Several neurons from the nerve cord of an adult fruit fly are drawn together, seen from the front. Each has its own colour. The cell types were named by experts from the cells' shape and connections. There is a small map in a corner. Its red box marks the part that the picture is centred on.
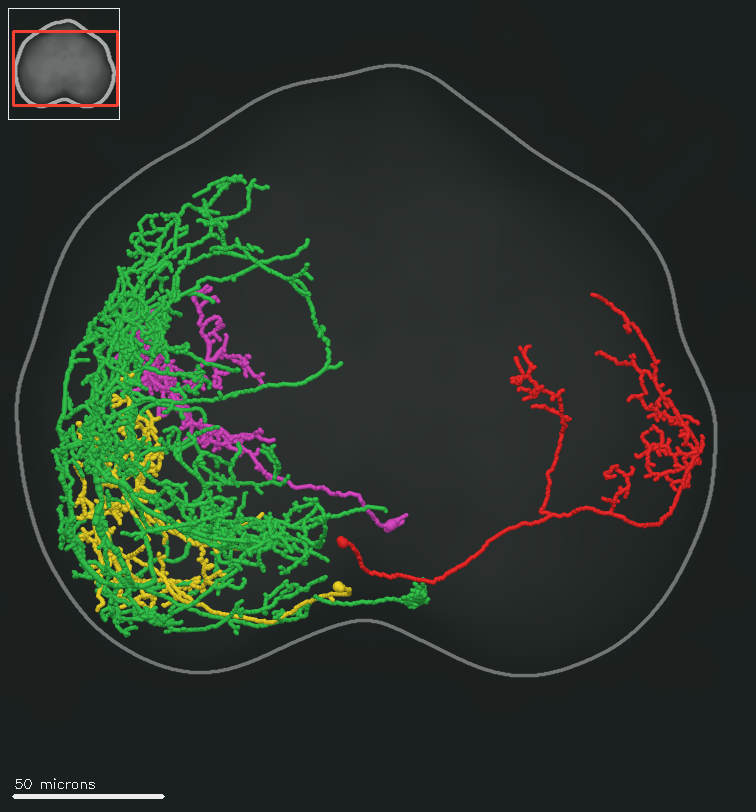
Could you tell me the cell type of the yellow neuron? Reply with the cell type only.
IN13B067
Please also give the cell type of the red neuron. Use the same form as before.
IN13B093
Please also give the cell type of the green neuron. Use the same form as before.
IN13B008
